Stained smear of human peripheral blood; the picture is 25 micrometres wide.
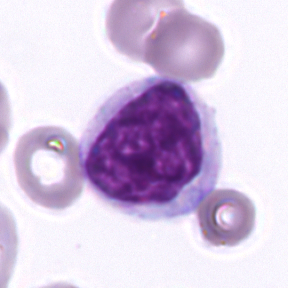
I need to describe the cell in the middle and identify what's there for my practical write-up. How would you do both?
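The nucleus forms a single mass with no lobes. It lies off-centre, displaced toward the left side of the cell, and stains deep purple. The cytoplasm is pale grey-blue. This cell is a metamyelocyte.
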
